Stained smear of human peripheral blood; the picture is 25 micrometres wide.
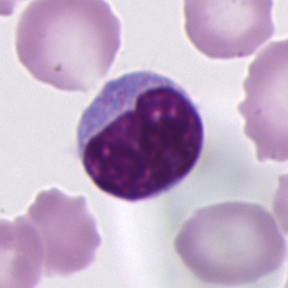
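Typical lymphocyte, the cell at the centre of a stained peripheral blood smear. Its outline is round and smooth. A notch marks the upper edge of the nucleus. The chromatin is dark purple and coarsely clumped, and no distinct nucleolus is visible.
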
